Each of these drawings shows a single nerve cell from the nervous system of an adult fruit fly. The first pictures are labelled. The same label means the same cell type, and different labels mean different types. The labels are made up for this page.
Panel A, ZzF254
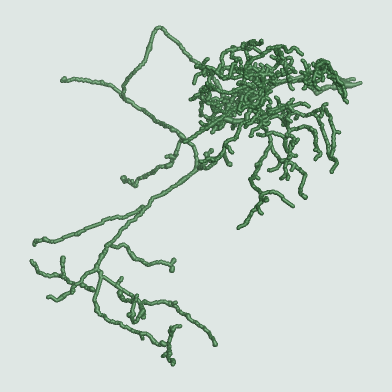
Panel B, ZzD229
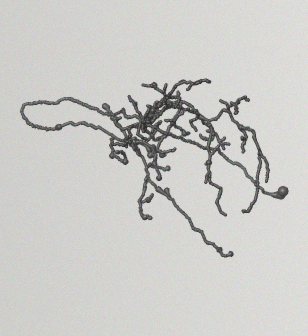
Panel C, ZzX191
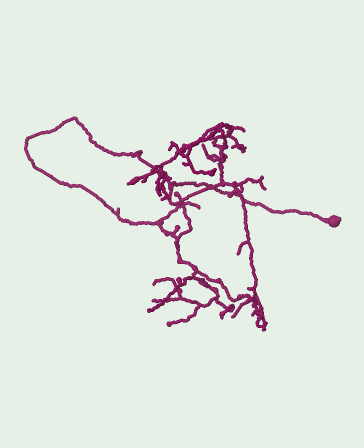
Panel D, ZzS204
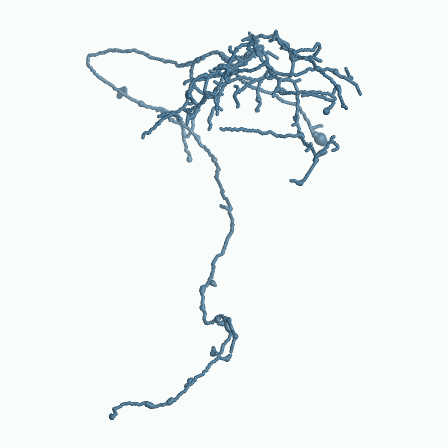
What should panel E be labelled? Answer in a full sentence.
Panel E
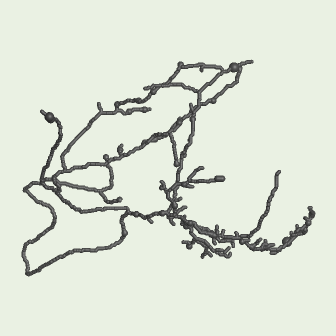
It belongs to ZzX191.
